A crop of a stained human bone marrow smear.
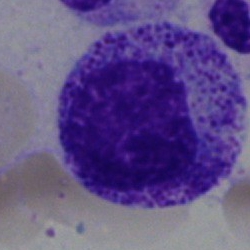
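Promyelocyte in a stained human bone marrow smear. Numerous coarse dark purple granules fill the cytoplasm, and more lie scattered over the dense, dark purple nucleus. Against the right side of the nucleus lies a paler zone of cytoplasm with fewer granules.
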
